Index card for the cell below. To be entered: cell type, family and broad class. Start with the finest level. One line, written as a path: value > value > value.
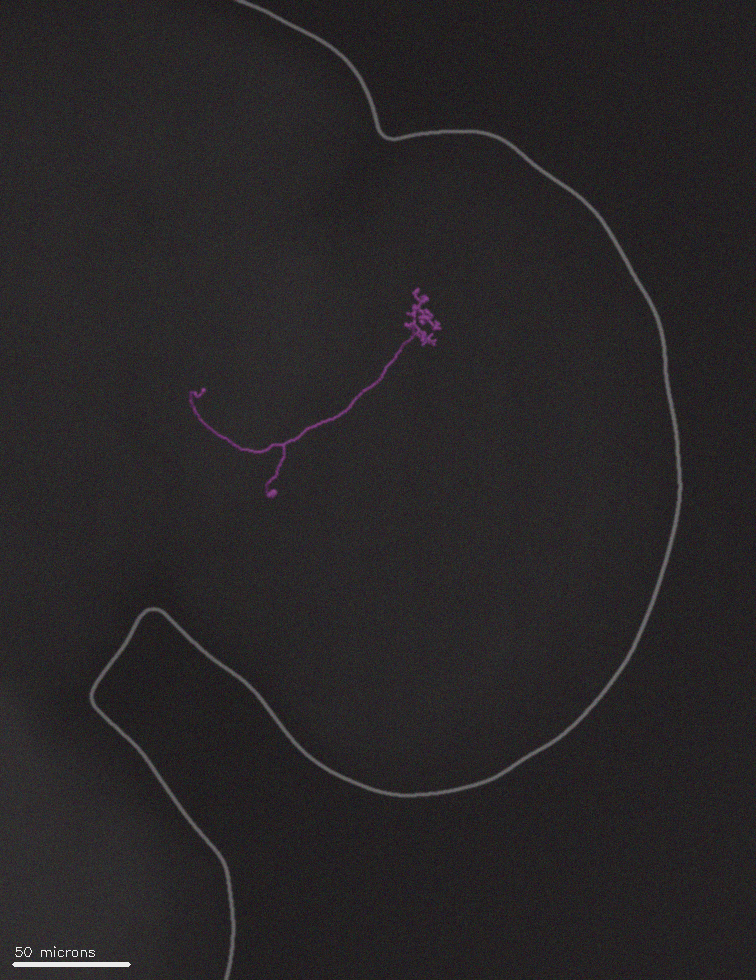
LPC2 > LPC > visual projection neuron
